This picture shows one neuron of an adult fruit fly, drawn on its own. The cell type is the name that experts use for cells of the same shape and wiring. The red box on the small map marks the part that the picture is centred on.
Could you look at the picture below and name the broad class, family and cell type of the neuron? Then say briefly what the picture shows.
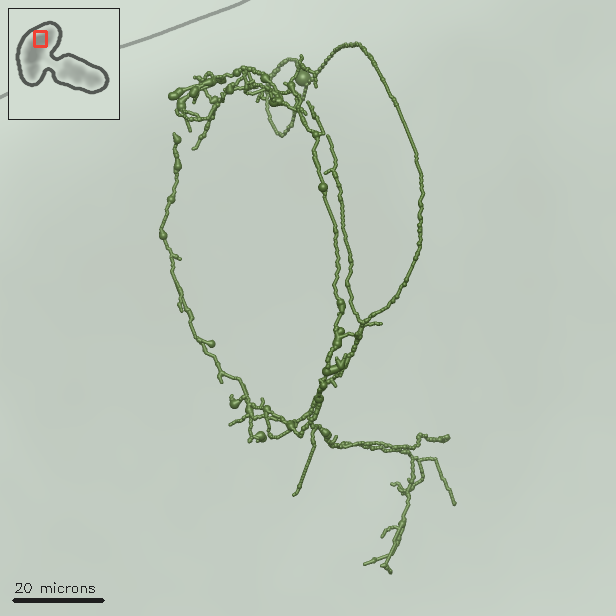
Its broad class is central-brain intrinsic neuron. The family is hemilineage SLPav2. Its cell type is SLP082. Its cell body lies at the top of the picture. From top to bottom in the picture it spans about 120 microns. The picture shows dozens of branch ends.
